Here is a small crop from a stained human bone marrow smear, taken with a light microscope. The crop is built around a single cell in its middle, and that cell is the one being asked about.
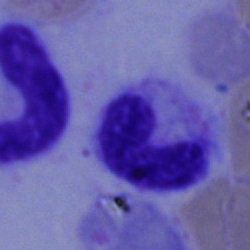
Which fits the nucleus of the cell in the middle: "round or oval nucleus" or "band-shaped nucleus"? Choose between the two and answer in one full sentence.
It is a curved band, without separate lobes, that the nucleus forms.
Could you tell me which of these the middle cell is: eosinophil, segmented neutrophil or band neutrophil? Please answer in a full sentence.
By type, the central cell of the crop is a band neutrophil.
